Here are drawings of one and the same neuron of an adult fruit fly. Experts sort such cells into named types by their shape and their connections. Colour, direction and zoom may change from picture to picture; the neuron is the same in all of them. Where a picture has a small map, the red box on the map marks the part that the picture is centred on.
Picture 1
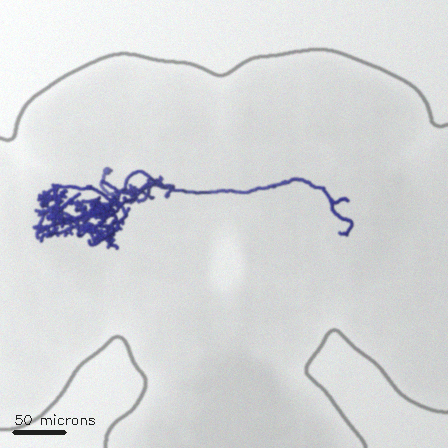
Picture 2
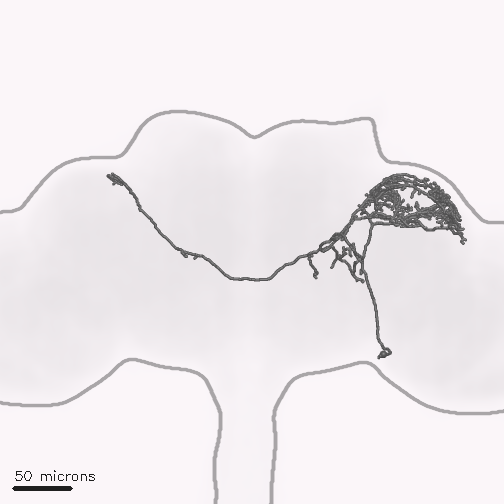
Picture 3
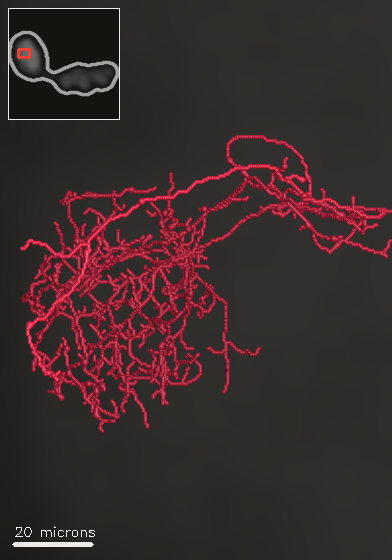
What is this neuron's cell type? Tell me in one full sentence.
The cell type designation of this neuron is CB1534.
